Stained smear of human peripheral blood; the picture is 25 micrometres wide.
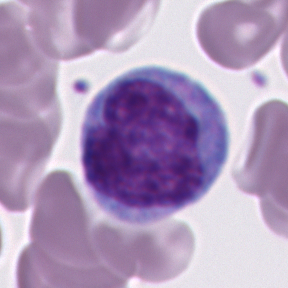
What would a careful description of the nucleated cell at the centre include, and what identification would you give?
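Start with the outline, which is round and smooth, about 14 micrometres across. Inside it, the roughly round nucleus sits off-centre toward the left; it is about 11 micrometres across and fills about 70% of the cell's area. Look closely at the chromatin and you will find it dark purple and coarsely clumped. Now check the cytoplasm: there are no vacuoles in it. What you are looking at is a monocyte.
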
